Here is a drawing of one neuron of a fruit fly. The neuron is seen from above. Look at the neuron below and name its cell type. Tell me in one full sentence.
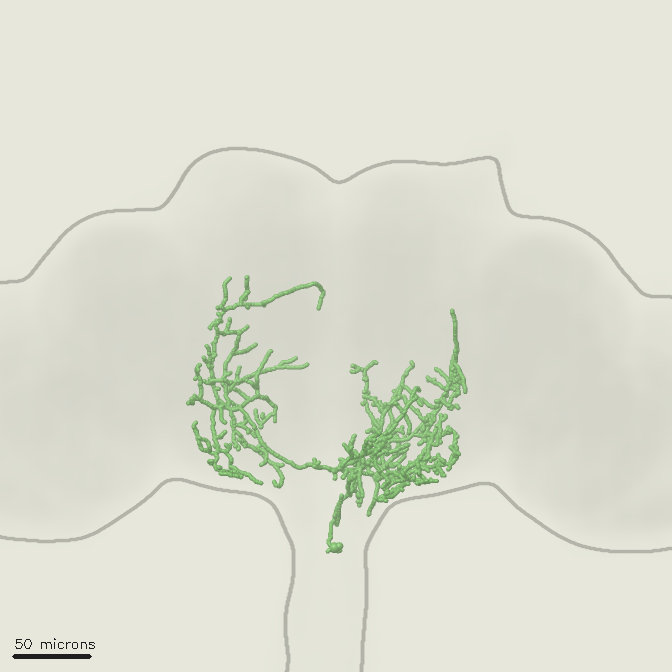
It is the cell type GNG557 to which this neuron belongs.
